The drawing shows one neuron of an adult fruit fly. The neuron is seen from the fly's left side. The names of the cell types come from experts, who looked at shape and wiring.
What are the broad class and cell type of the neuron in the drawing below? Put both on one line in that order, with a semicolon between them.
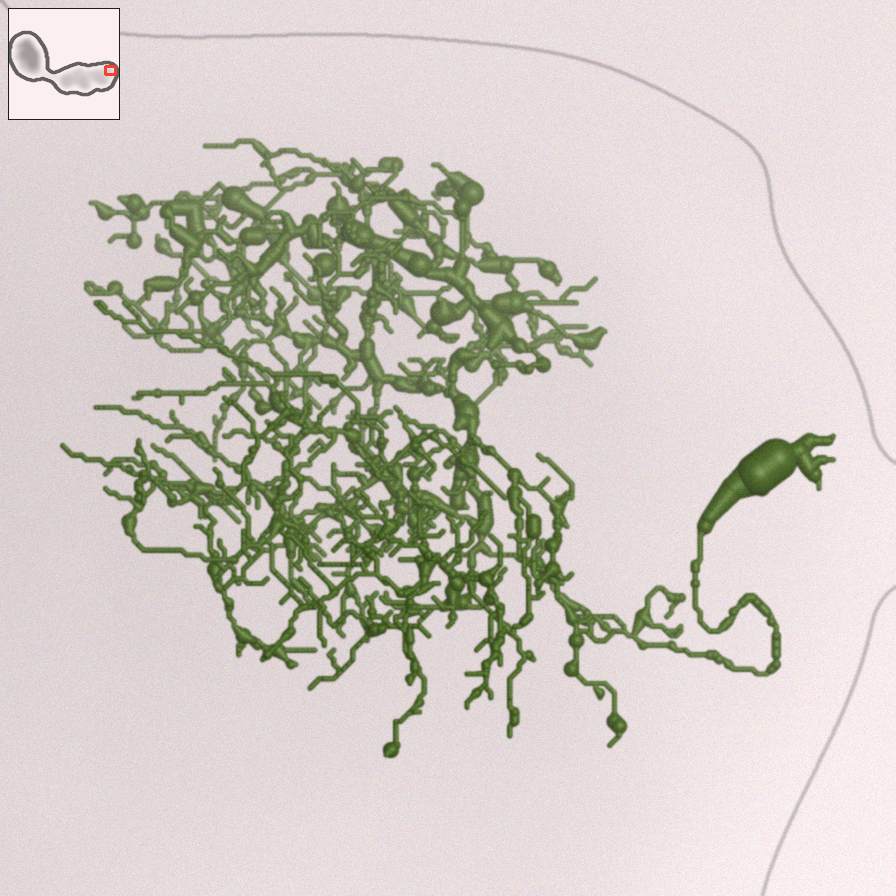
nerve-cord intrinsic neuron; INXXX188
